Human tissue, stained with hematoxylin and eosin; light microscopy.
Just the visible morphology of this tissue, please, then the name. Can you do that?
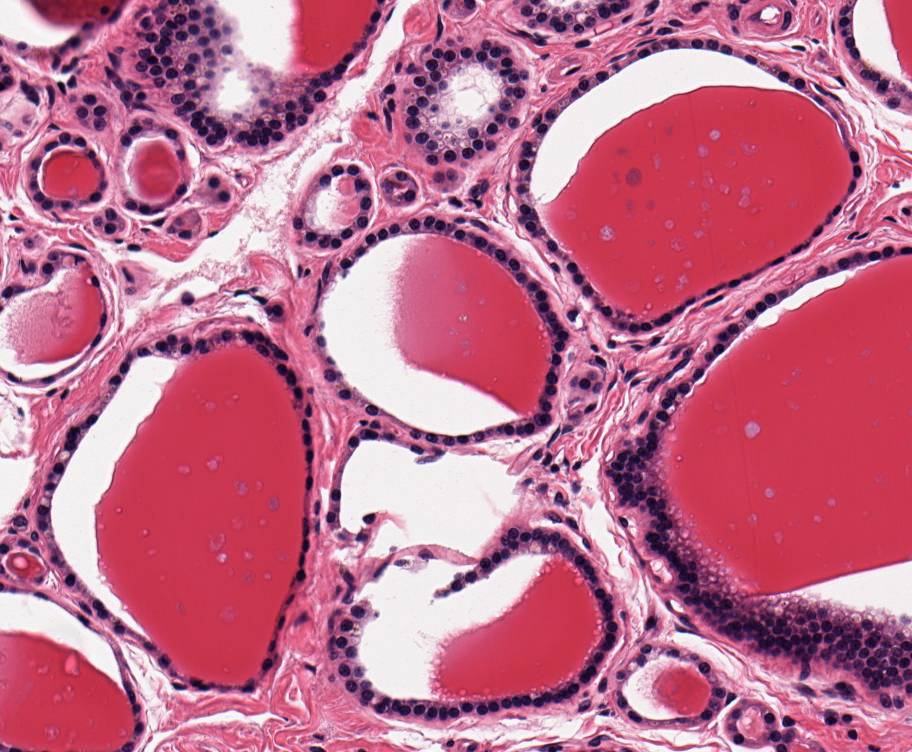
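I see closed rounded to oval follicles of varying size packing the field, largest at right and centre, smallest at upper left. Most hold homogeneous, deeply eosinophilic red material, lined by one layer of flattened to low cuboidal cells with small dark round nuclei. This is thyroid.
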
